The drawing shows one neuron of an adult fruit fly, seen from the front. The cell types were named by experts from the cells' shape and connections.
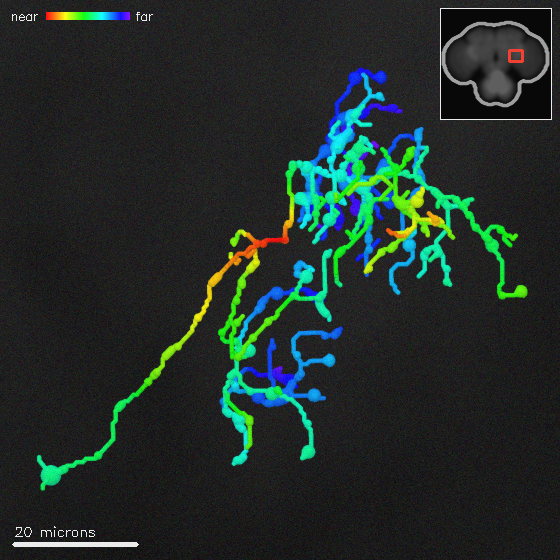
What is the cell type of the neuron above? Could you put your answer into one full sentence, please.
As for cell type, this neuron is Li13.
